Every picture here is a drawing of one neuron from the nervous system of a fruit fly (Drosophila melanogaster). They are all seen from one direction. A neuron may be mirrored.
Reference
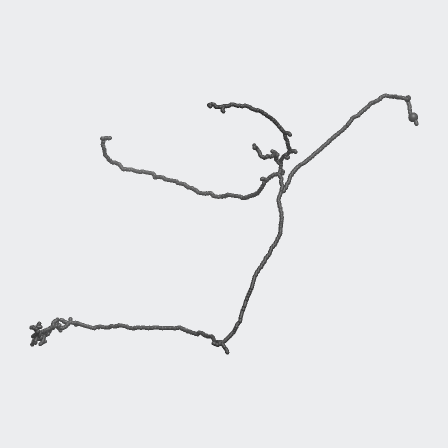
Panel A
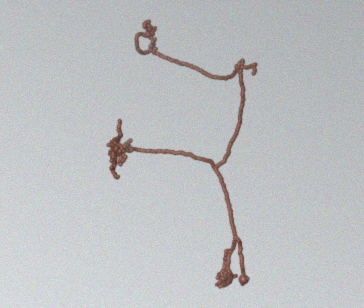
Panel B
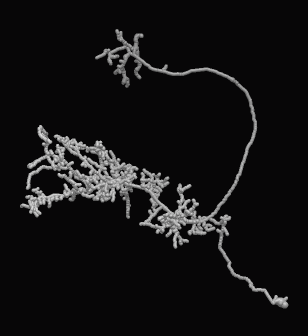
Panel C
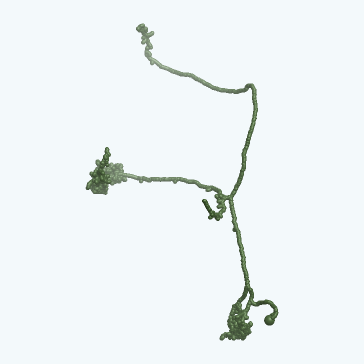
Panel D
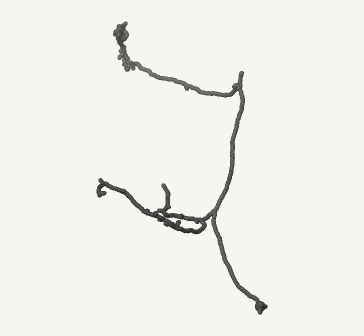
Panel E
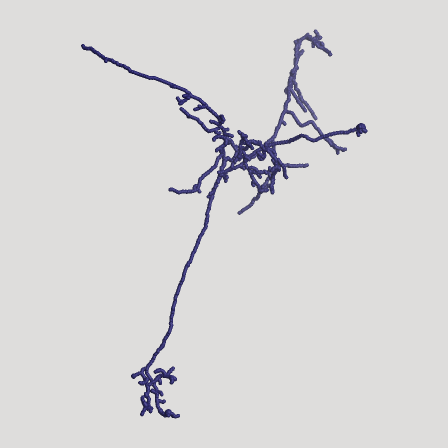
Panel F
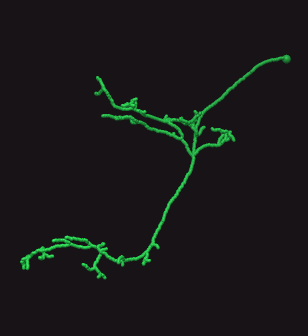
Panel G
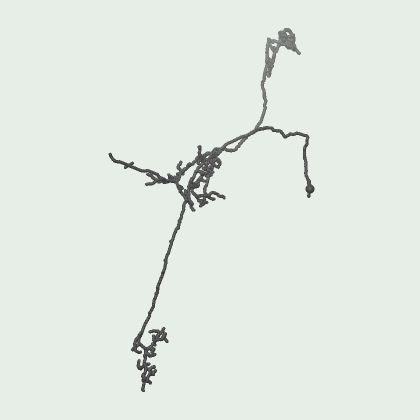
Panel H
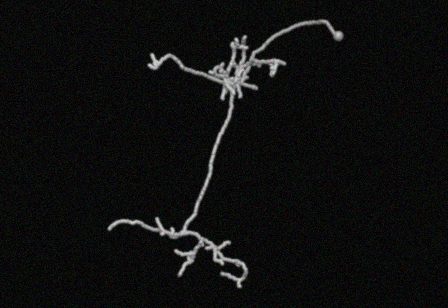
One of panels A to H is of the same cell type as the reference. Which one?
Panel D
